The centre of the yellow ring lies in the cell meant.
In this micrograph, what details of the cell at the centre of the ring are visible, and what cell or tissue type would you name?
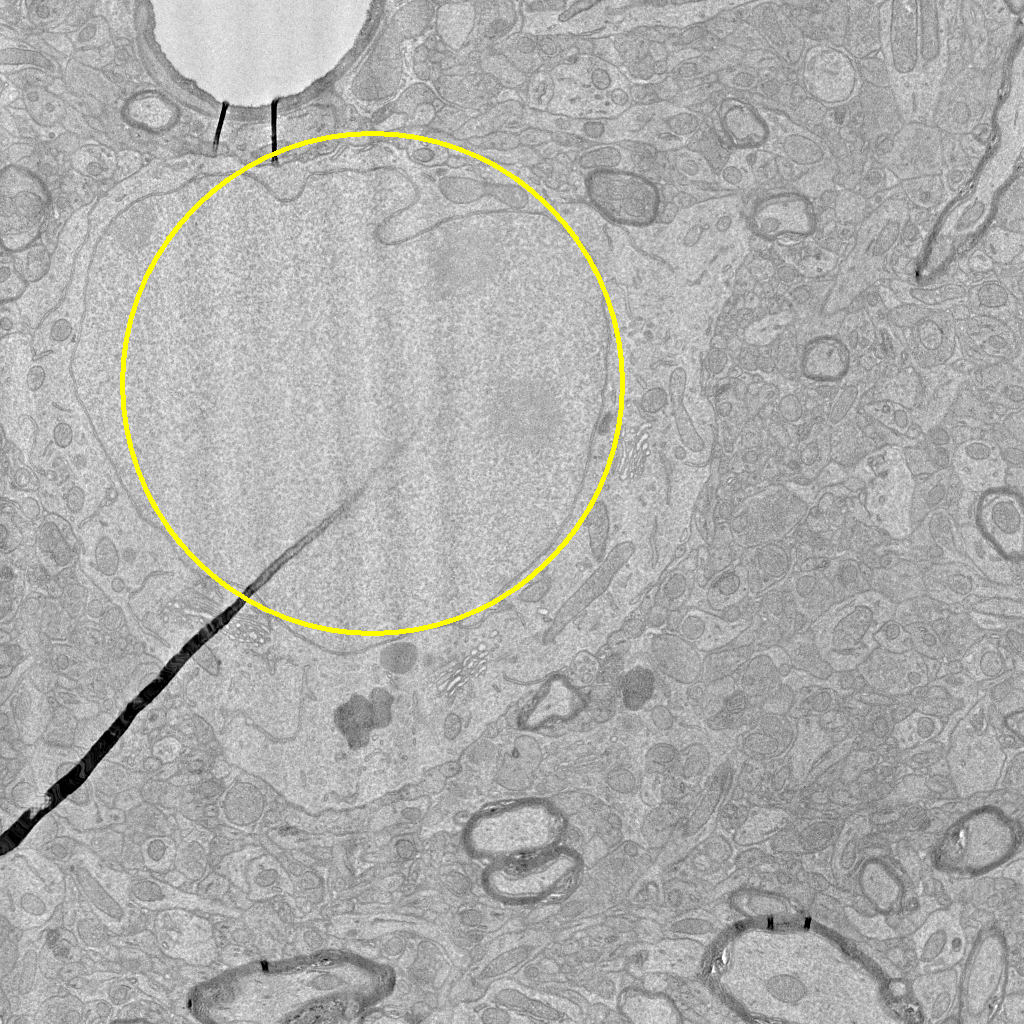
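Nucleus large, rounded. Chromatin pale, finely dispersed; no dark clumps along envelope. Below nucleus, in cytoplasm: small stacks of curved parallel membranes. Dark streak running diagonally from lower left into nucleus. Excitatory neuron.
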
